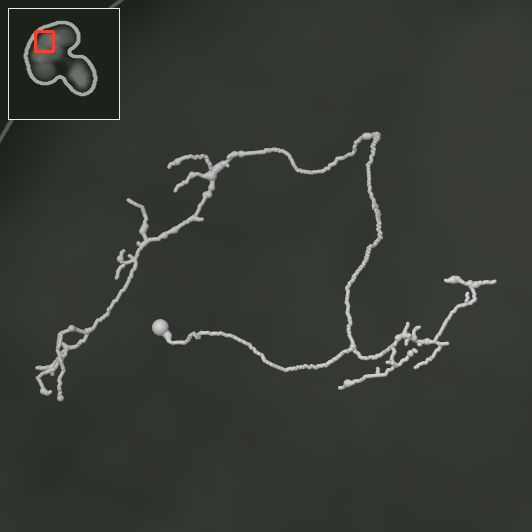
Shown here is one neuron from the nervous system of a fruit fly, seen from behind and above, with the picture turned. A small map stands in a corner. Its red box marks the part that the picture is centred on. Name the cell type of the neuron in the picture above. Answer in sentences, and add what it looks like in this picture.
Its cell type is KCg-d. This is a central-brain intrinsic neuron. In this view it is wider than it is tall.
